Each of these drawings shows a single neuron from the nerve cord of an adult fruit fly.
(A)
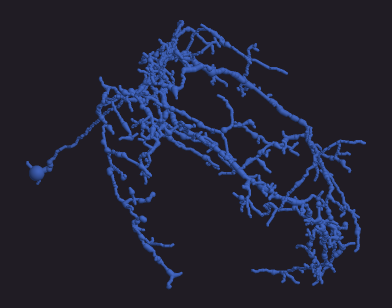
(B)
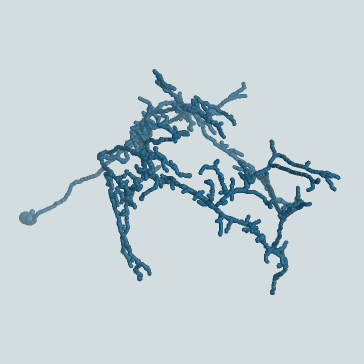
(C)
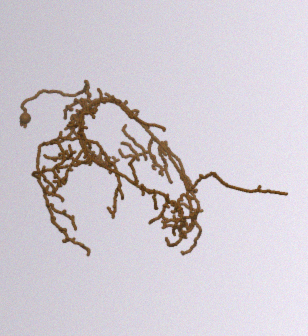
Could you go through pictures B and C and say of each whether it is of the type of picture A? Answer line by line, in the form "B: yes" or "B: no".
B: yes
C: yes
